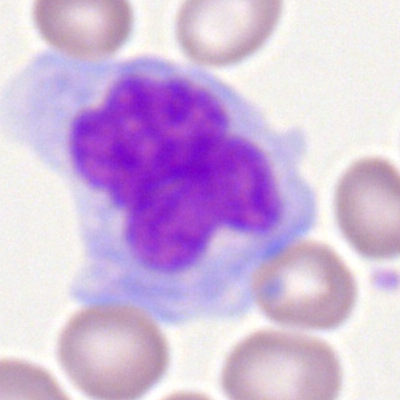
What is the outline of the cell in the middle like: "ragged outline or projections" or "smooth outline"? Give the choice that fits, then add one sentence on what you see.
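Ragged outline or projections. The cell outline is irregular, with a broad pale extension of cytoplasm toward the upper left.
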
